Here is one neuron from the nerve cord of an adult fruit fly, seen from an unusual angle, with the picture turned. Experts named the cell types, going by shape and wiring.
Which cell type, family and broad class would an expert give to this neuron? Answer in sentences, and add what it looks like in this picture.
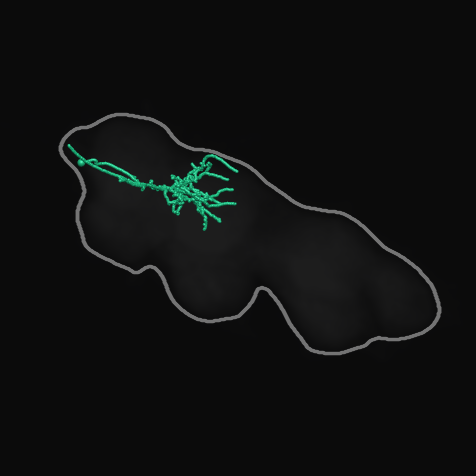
It is of cell type AN08B103. Its family is hemilineage 08B. Its broad class is ascending neuron. In this view it is wider than it is tall.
